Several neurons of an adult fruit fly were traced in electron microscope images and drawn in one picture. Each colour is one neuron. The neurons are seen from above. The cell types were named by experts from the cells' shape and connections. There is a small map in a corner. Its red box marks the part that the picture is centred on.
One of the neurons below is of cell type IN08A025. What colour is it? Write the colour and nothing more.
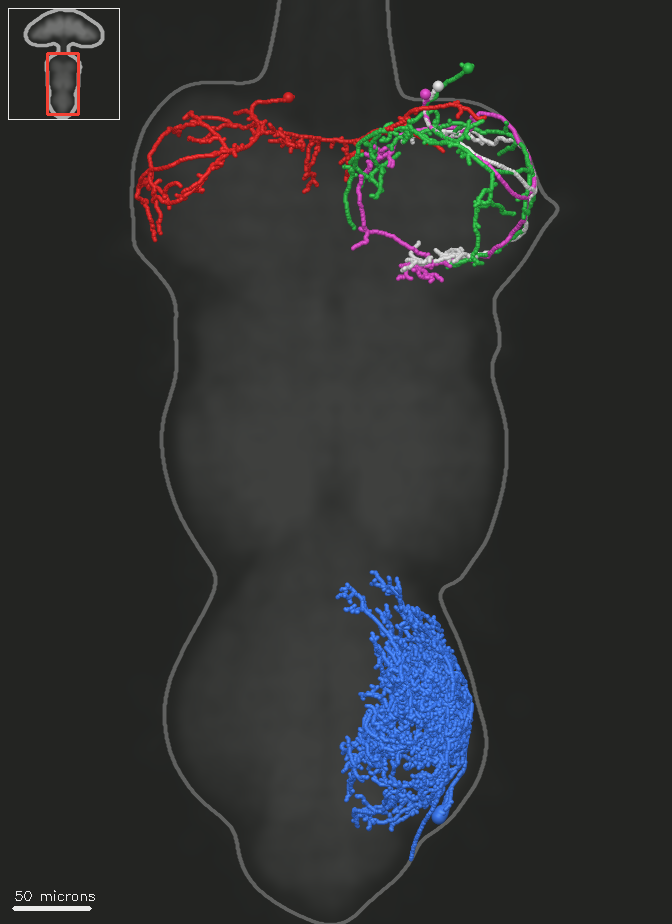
green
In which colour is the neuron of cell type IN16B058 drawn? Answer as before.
red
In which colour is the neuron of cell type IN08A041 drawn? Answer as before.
white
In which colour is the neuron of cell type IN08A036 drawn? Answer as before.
magenta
